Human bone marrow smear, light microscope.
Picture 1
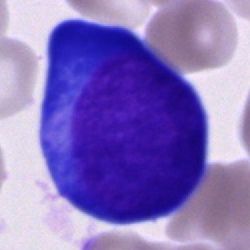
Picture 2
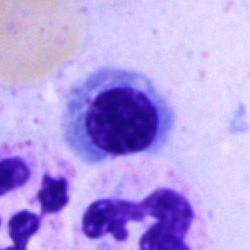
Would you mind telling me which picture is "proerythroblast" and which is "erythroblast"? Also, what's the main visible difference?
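Look first at picture 1: that is the proerythroblast, and picture 2 is an erythroblast. In the proerythroblast the chromatin looks finely textured, while in the erythroblast it is dense, dark purple and coarsely clumped.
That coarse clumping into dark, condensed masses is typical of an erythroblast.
No nucleoli can be seen in the erythroblast's nucleus. Now the cytoplasm: in picture 1 it is a deep, intense blue, with its widest band on the upper-left side of the nucleus; in picture 2 it is moderate in amount, wider than a thin rim, and broadest on the left. In both cells the nucleus sits off-centre, toward the lower right in picture 1 and toward the right in picture 2. Neither shows any granules in the cytoplasm.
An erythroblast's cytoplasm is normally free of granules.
Finally, the outlines: the proerythroblast rises to a blunt point at the upper left, whereas the erythroblast is irregular and somewhat angular rather than smoothly round.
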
